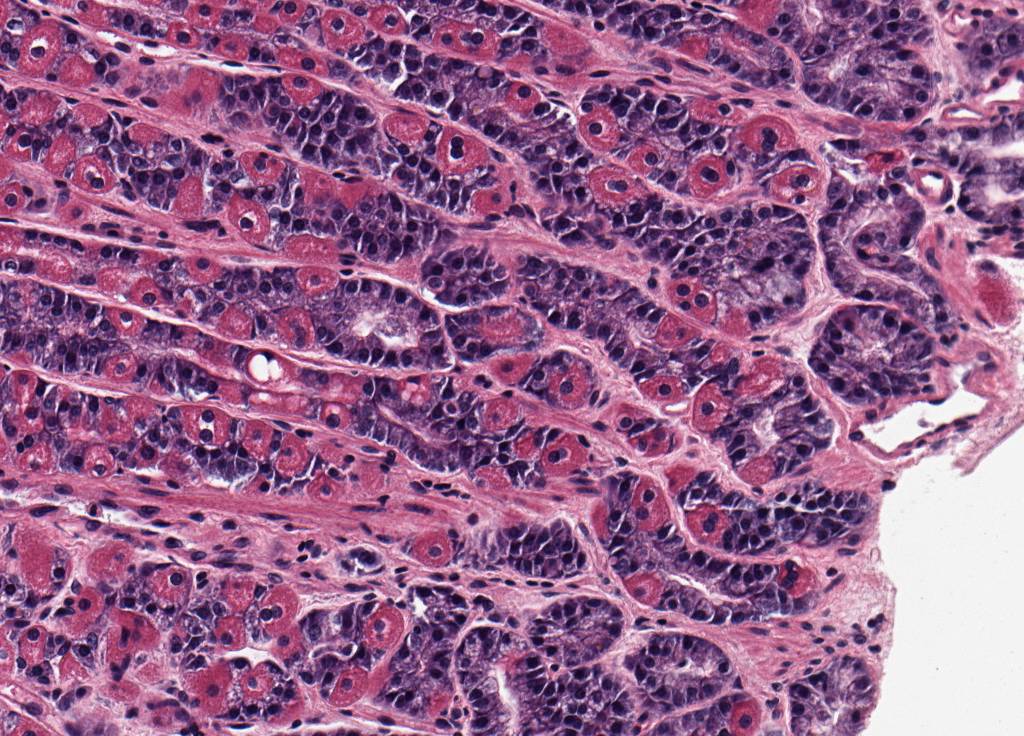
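Stomach, with closely packed glands running left to right in roughly parallel rows. Scattered among the glands throughout, look for large rounded cells with bright pink cytoplasm and a single central round dark nucleus. Between them sit clusters of smaller cells with purple, granular cytoplasm and round dark nuclei. Notice the lumens are mostly narrow or inconspicuous.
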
